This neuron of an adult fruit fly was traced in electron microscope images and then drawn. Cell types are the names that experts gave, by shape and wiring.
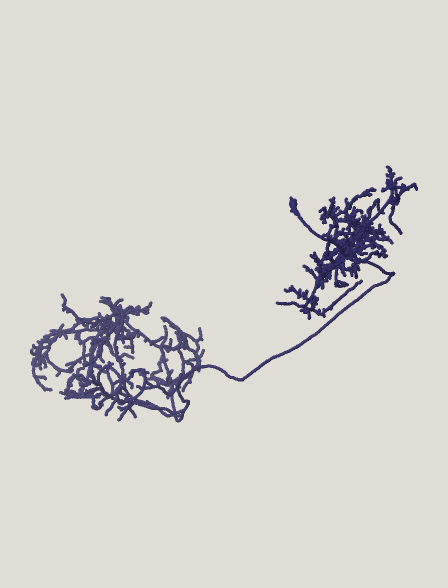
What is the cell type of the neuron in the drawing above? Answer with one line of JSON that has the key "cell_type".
{"cell_type": "AN19B019"}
